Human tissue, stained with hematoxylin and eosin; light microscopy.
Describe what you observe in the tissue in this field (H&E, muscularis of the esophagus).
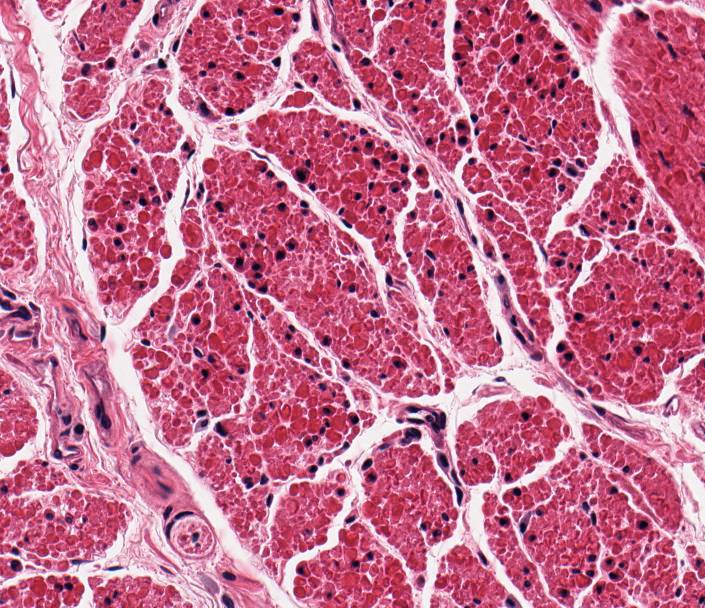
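So: many irregular bundles of tightly packed cells, parted by thin connective tissue septa. Inside, cross-cut cells give small round to polygonal deep red profiles. Down the left, a broader band of wavy pale pink collagen. In that band, bottom left, a small round ring-walled profile.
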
